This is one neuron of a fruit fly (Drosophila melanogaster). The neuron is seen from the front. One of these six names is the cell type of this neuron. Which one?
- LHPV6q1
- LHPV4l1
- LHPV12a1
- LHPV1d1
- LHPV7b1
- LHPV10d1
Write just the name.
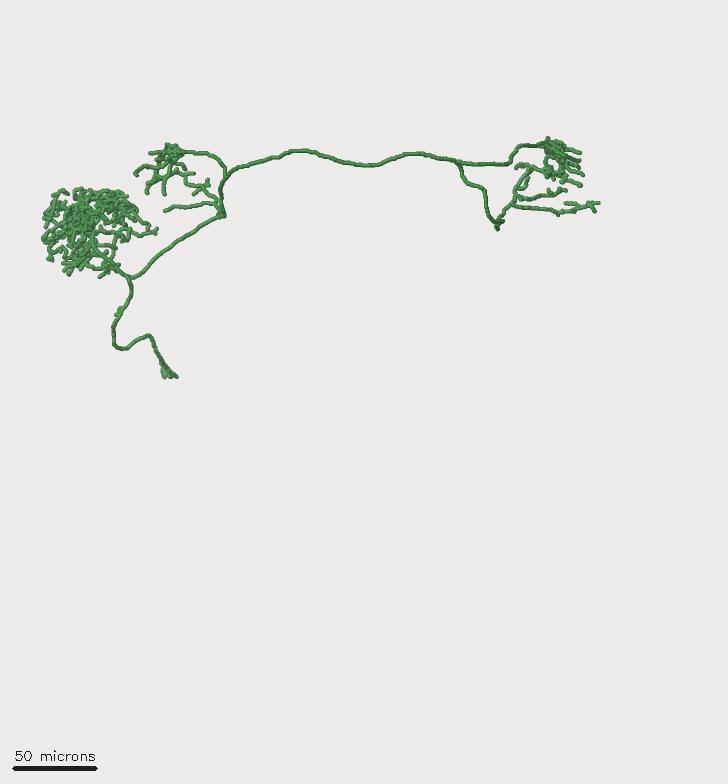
LHPV7b1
